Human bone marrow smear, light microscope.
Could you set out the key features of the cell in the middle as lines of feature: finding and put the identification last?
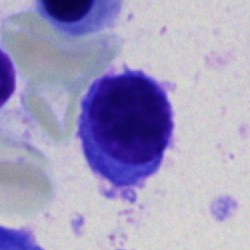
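Shape: round to slightly oval, with a fuzzy, slightly irregular edge
Nucleus: toward the top, leaving a band of cytoplasm along the bottom
Chromatin: dark purple and dense
Cytoplasm: scanty, deep blue
Name: plasma cell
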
